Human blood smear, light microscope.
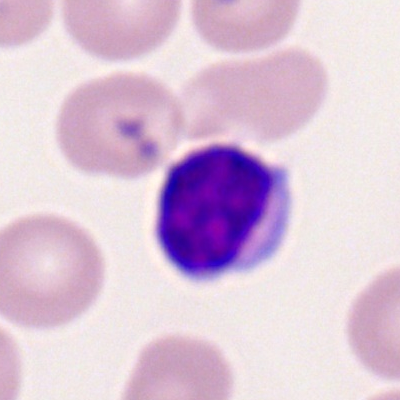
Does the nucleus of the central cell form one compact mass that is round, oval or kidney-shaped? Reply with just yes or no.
Yes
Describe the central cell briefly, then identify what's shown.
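Most of the cell is taken up by the nucleus, its chromatin dark purple and densely packed. Pale blue cytoplasm appears only as a thin crescent on the right side of the nucleus. Shown here is a lymphocyte.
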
